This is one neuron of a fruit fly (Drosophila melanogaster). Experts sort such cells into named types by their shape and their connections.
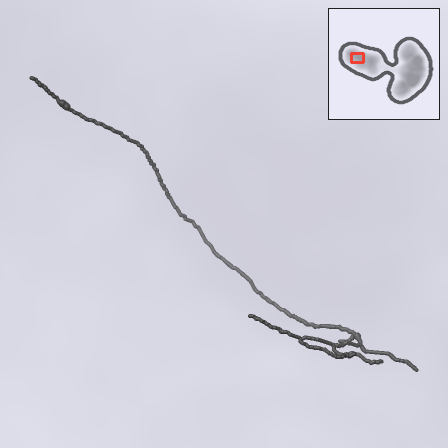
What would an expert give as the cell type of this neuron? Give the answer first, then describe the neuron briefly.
The cell type is LgLG2. This is a sensory neuron entering the nerve cord. It is in the nerve cord and does not reach the brain. The drawing shows no cell body. There are a dozen or fewer branch ends.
